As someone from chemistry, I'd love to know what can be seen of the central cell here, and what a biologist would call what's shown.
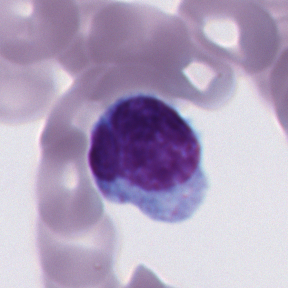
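Notice first that the cytoplasm is pale blue, with a few fine reddish granules scattered through it. You won't find any vacuoles there, and the cell surface has no projections. This is a typical lymphocyte.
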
